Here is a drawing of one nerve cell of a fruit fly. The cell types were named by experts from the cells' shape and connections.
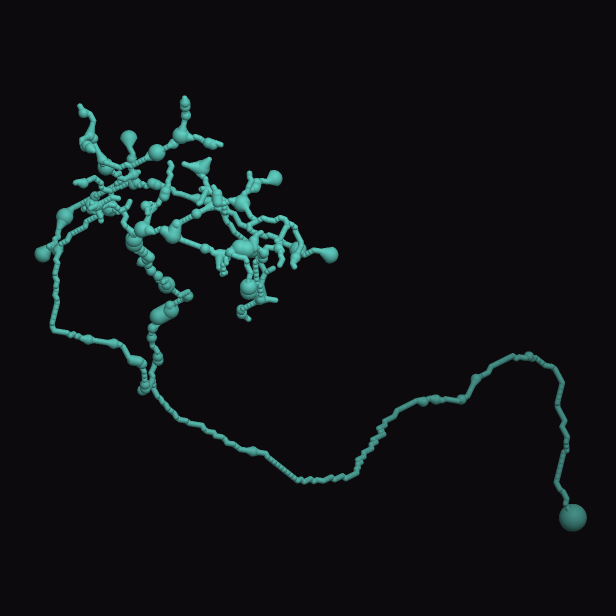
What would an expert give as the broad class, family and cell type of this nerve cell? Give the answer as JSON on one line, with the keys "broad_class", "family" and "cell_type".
{"broad_class": "nerve-cord intrinsic neuron", "family": "hemilineage 14A", "cell_type": "IN14A115"}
